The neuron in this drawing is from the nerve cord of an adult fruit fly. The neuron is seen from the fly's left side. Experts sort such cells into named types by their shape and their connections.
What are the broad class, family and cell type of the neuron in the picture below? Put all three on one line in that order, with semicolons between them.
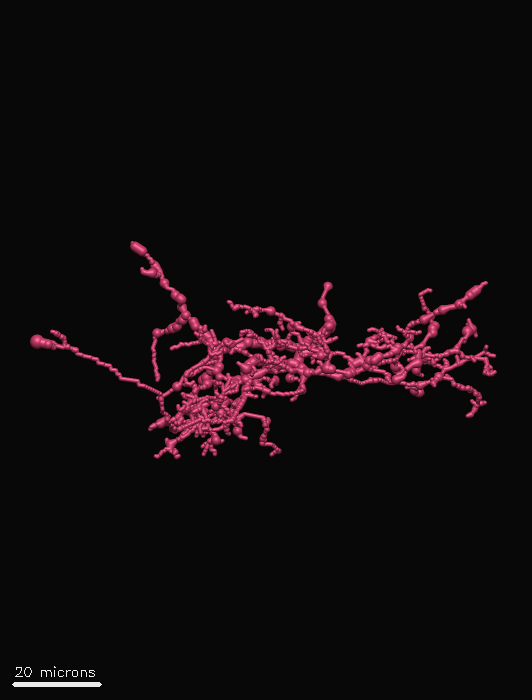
nerve-cord intrinsic neuron; hemilineage 13B; IN13B054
